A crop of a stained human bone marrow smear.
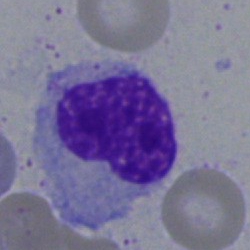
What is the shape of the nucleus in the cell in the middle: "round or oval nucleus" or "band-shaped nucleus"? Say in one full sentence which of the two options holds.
It is a compact round or oval mass that the nucleus of the cell forms.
